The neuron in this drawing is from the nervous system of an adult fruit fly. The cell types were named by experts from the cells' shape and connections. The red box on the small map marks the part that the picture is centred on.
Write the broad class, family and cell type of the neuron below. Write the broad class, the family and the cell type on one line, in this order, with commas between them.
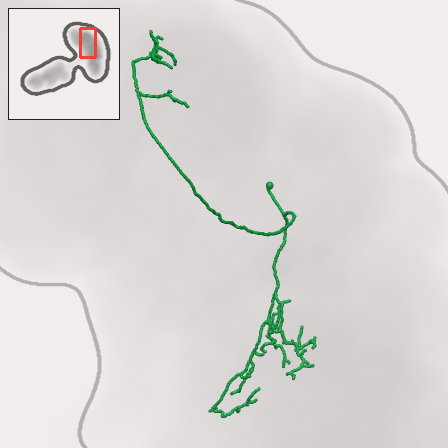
central-brain intrinsic neuron, hemilineage ALlv1, GNG438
